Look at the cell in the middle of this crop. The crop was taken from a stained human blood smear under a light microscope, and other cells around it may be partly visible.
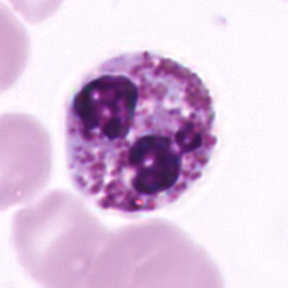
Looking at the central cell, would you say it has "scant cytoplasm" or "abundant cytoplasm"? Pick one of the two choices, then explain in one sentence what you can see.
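Abundant cytoplasm. The cytoplasm between the granules is pale and takes up much of the cell.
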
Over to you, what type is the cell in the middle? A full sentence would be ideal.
Classification of the middle cell gives an eosinophil.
